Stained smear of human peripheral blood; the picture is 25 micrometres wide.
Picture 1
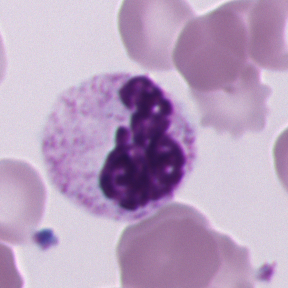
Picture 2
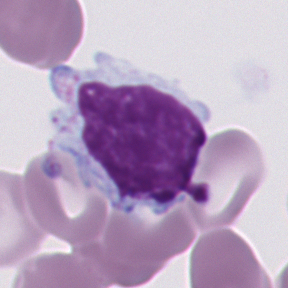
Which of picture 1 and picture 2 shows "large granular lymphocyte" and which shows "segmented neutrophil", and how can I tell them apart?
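Picture 1 shows a segmented neutrophil, and picture 2 shows a large granular lymphocyte. Start with the outlines: the segmented neutrophil is round and smooth, while the large granular lymphocyte has an irregular edge with many small rounded bulges along its upper and left sides. Now look at the nucleus in picture 2: it is one unlobed mass with an angular outline, and a small dark knob sticks out from its lower right edge. In picture 1 the chromatin is dark purple and coarsely clumped, and you will find no nucleoli in the nucleus.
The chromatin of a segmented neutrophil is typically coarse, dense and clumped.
In picture 2 the chromatin also stains dark purple, and it looks dense.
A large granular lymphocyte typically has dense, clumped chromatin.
The cytoplasm is where the two part ways most clearly: in picture 1 there is plenty of it, pale pinkish-lilac, with fine pink-violet granules scattered all through it and no vacuoles.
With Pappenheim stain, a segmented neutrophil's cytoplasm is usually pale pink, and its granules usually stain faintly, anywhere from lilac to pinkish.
In picture 2, by contrast, only a few fine reddish-purple granules lie in the cytoplasm, and only on the left side. Notice too that red cells press against the lower and right edges of the large granular lymphocyte.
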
